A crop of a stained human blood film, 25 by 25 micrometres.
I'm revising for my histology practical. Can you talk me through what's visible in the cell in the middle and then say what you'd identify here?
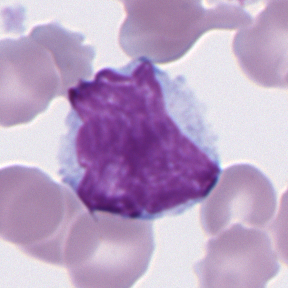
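Look at the nucleus here: its outline is irregular and angular, with a notch in the upper edge. The cytoplasm has only fine, faint stippling, no coarse granules, and I can't find any vacuoles in it. The whole cell is roughly rounded. This one is a typical lymphocyte.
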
